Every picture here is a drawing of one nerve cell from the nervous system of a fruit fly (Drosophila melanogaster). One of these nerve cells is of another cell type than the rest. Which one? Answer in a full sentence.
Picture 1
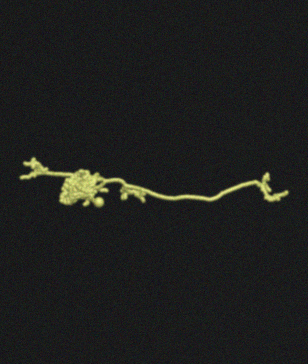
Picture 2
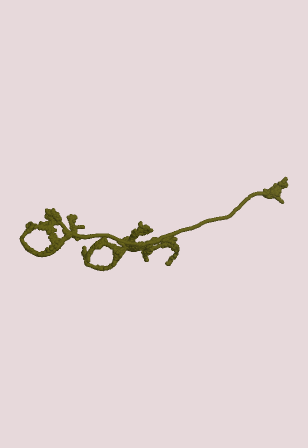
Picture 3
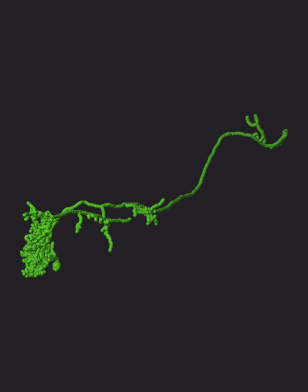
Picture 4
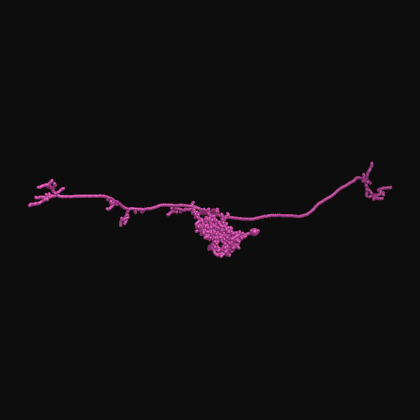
Picture 2 shows a nerve cell of another cell type.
